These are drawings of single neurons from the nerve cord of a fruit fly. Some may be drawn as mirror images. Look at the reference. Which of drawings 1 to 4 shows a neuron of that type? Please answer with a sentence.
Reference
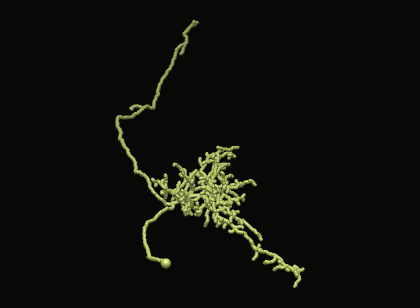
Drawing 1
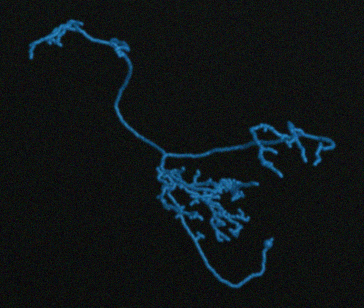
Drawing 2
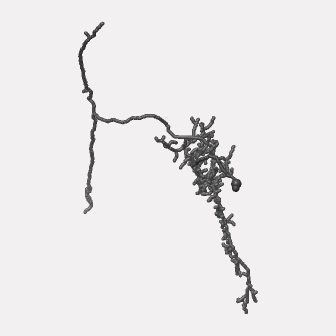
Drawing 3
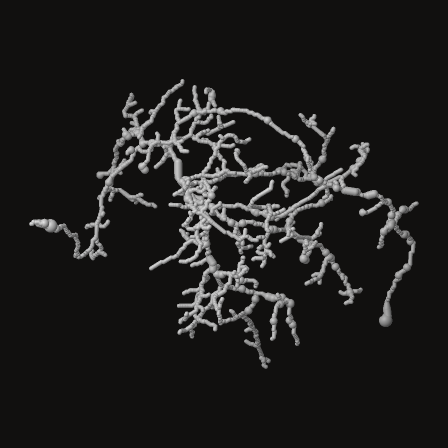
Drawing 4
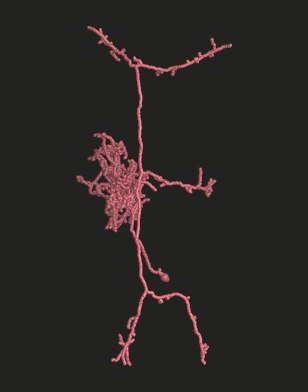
Drawing 2 is of the same cell type.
